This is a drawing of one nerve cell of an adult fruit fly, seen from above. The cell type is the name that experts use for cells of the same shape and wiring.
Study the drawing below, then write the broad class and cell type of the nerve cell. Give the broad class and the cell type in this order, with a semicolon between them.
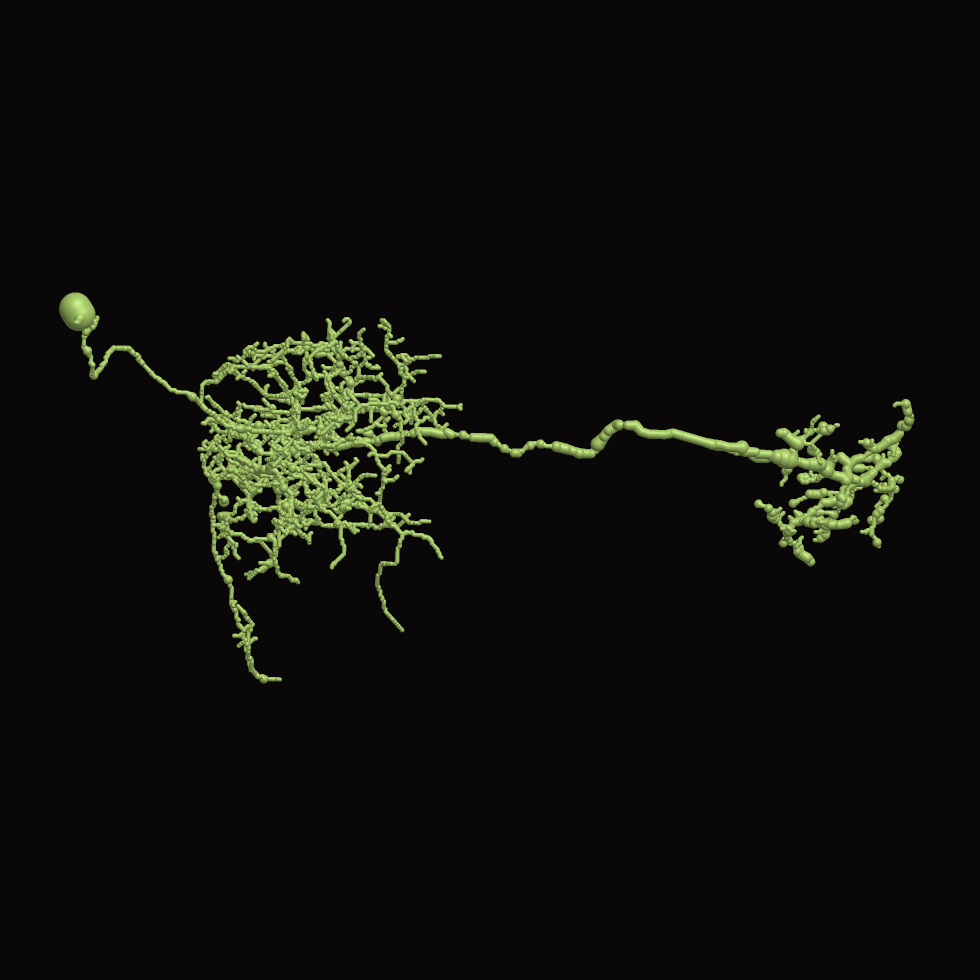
central-brain intrinsic neuron; LAL122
